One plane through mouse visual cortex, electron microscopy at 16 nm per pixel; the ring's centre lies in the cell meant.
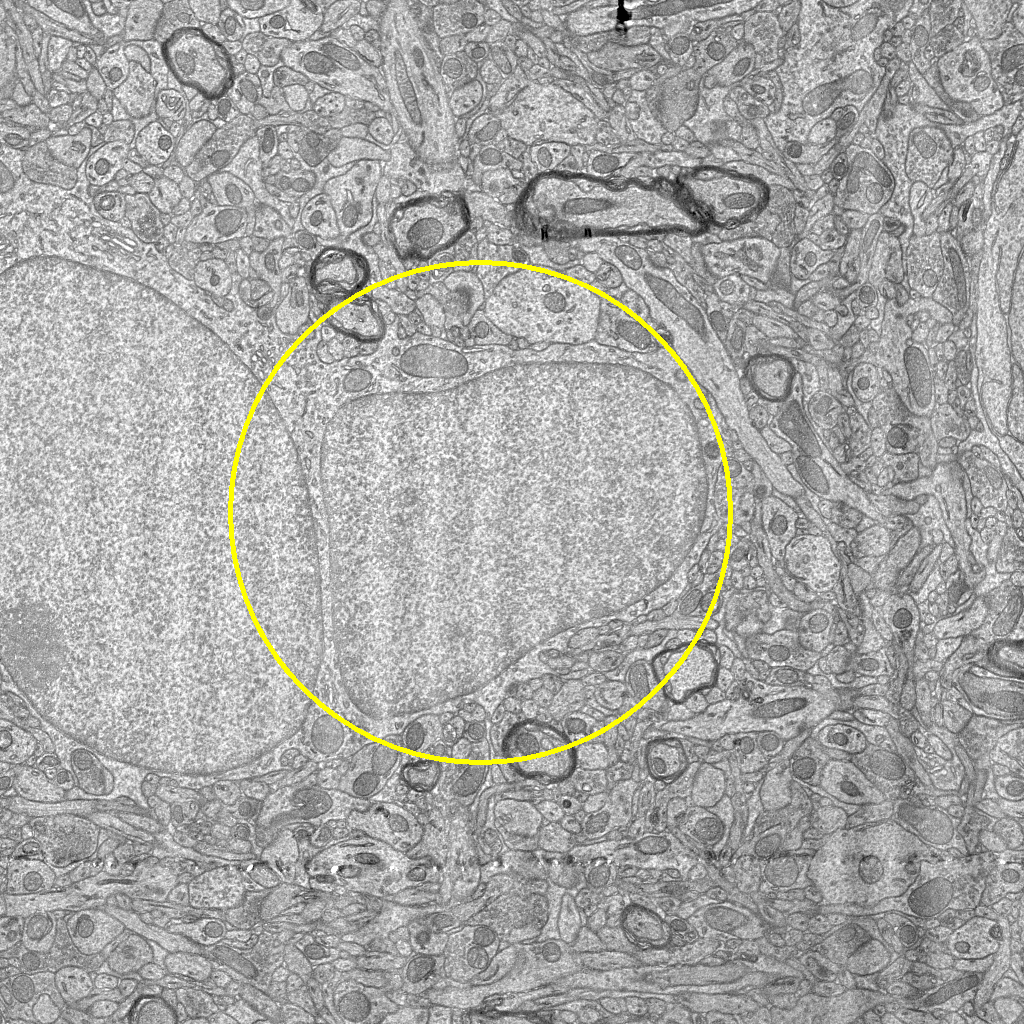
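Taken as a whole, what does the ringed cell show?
A nucleus whose envelope runs smoothly, without deep infoldings.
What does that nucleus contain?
Finely granular, evenly spread chromatin without large dark clumps; no distinct dark nucleolus stands out.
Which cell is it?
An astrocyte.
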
